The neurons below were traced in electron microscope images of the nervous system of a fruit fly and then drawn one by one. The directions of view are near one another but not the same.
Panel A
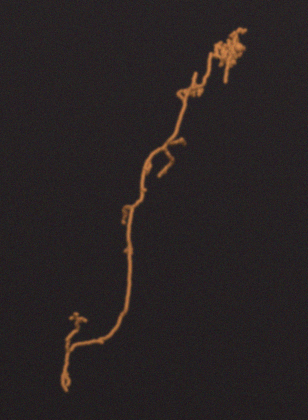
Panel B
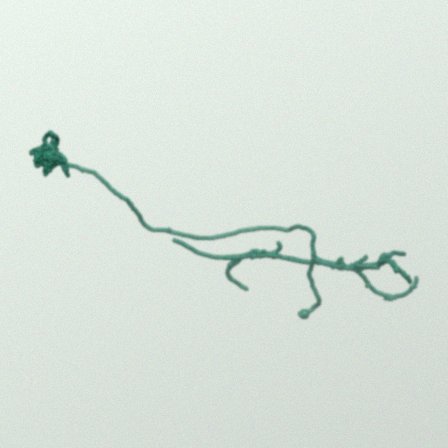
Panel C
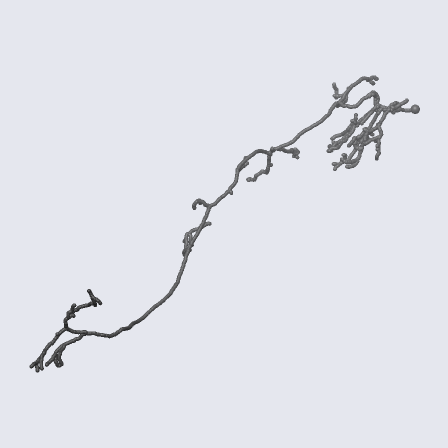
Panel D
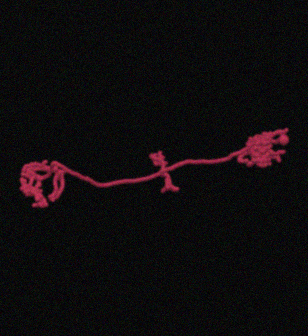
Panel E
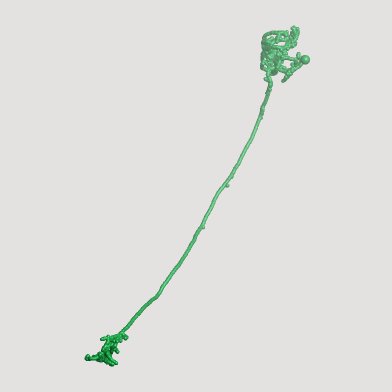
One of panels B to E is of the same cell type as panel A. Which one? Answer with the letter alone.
C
